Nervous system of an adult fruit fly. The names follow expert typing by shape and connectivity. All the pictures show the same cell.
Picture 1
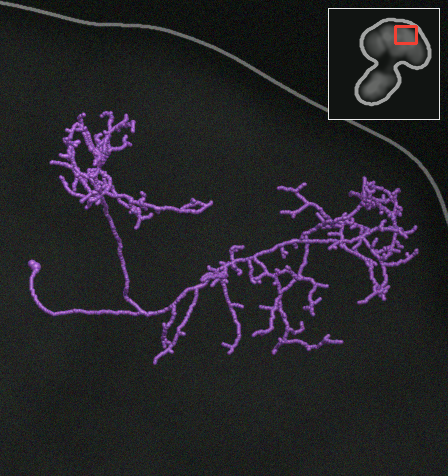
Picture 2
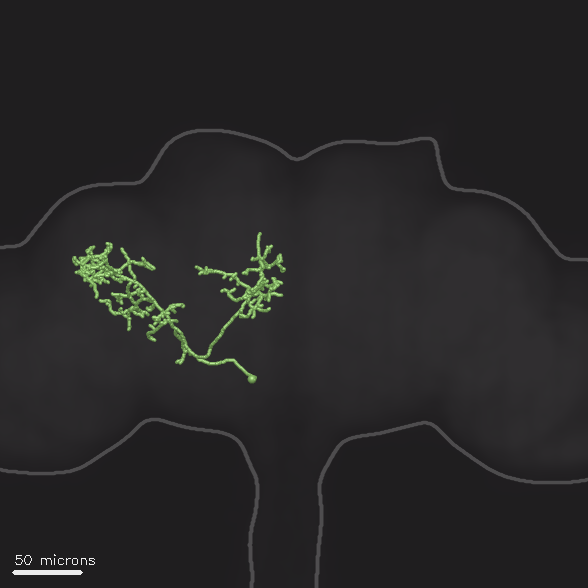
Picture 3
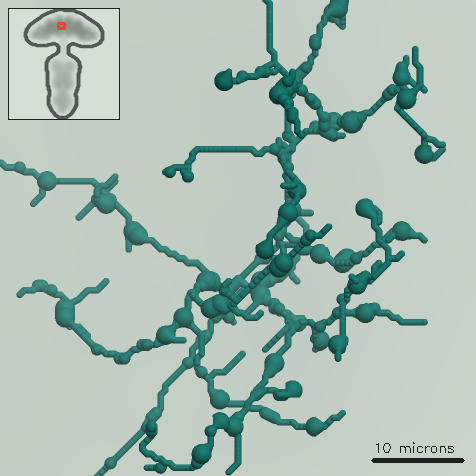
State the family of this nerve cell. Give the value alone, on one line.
hemilineage DM3_dorso_lateral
